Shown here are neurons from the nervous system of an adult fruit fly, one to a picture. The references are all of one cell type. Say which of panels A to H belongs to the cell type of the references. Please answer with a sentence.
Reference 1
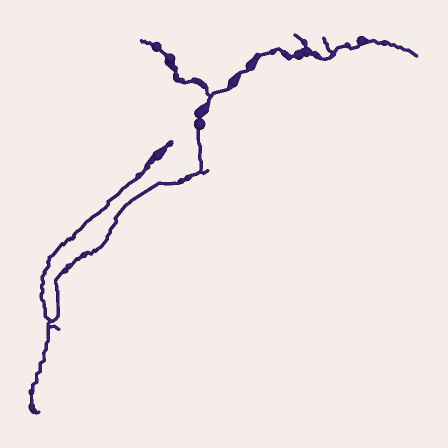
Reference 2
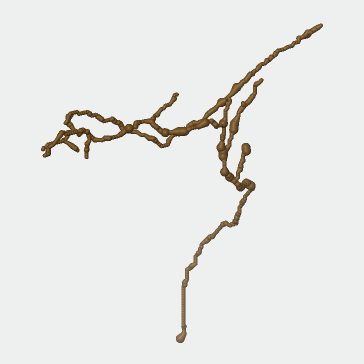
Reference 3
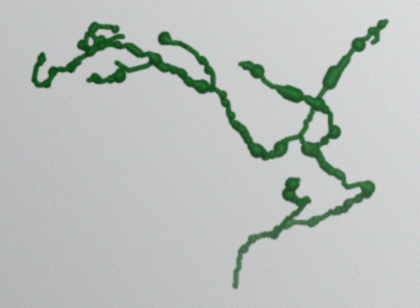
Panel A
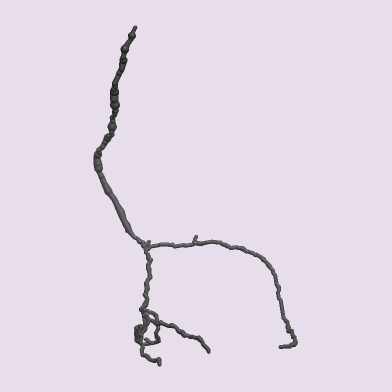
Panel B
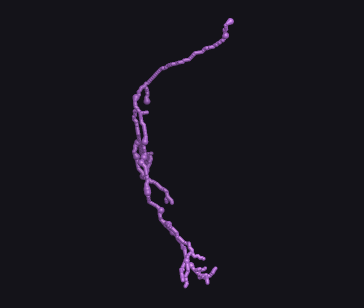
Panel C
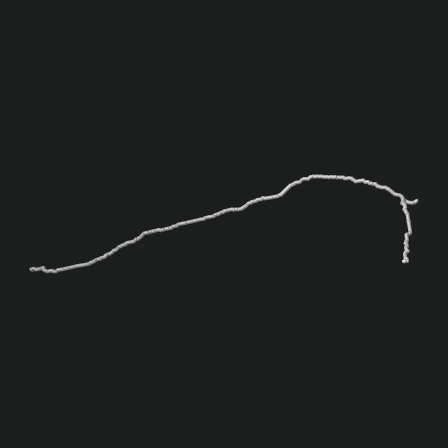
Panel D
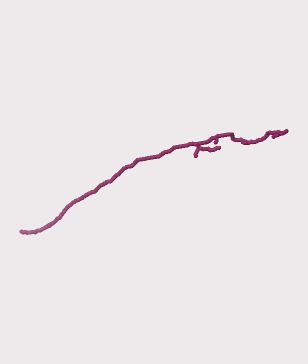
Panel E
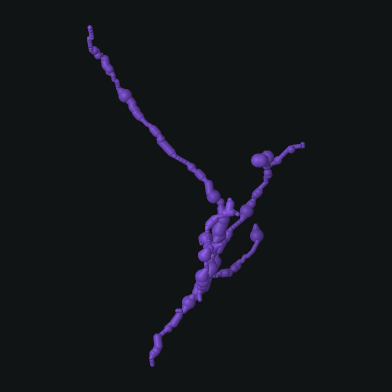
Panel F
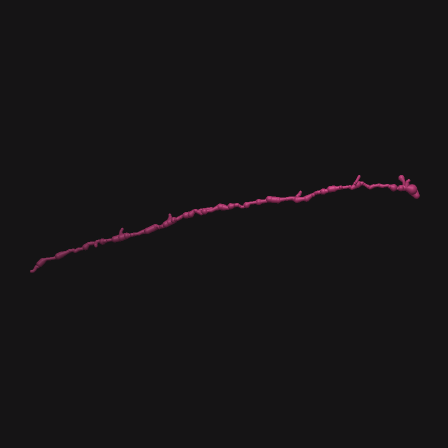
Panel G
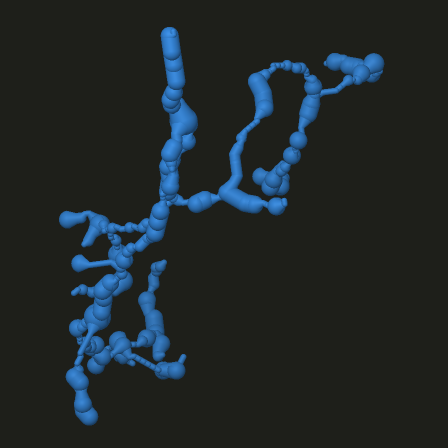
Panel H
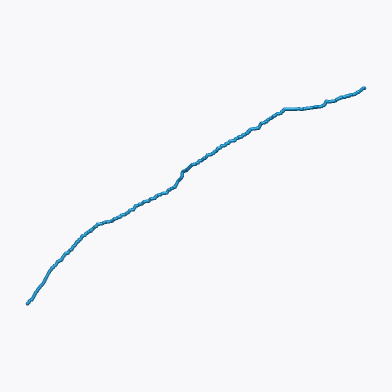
Panel B shows a neuron of the same cell type.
